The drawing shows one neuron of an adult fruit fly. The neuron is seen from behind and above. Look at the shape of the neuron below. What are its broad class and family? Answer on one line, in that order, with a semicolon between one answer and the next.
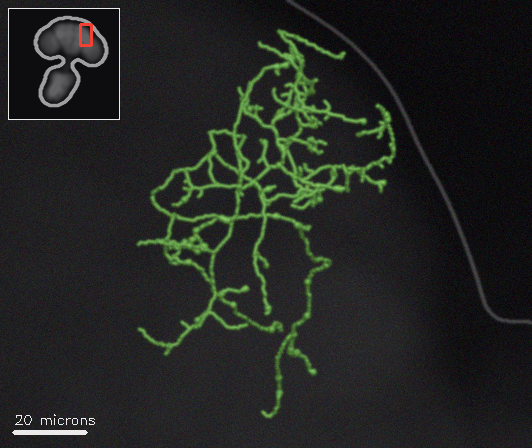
central-brain intrinsic neuron; hemilineage VLPd&p1_dorsal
